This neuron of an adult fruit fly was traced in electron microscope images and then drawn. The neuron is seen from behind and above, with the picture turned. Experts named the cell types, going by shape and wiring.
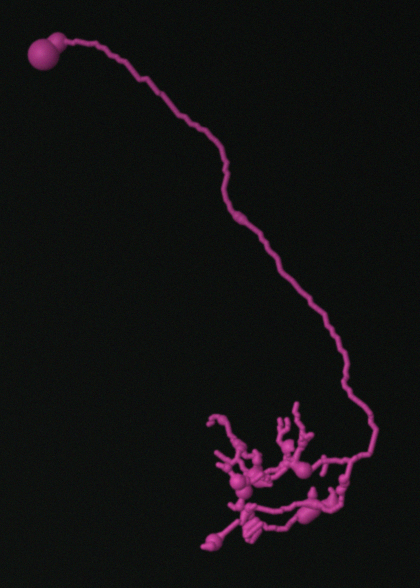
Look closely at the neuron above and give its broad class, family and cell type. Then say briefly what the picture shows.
This is an optic-lobe intrinsic neuron. Its family is Cm. It is of cell type Cm2. The cell body can be seen at the upper left of the picture. In this view it is taller than it is wide.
